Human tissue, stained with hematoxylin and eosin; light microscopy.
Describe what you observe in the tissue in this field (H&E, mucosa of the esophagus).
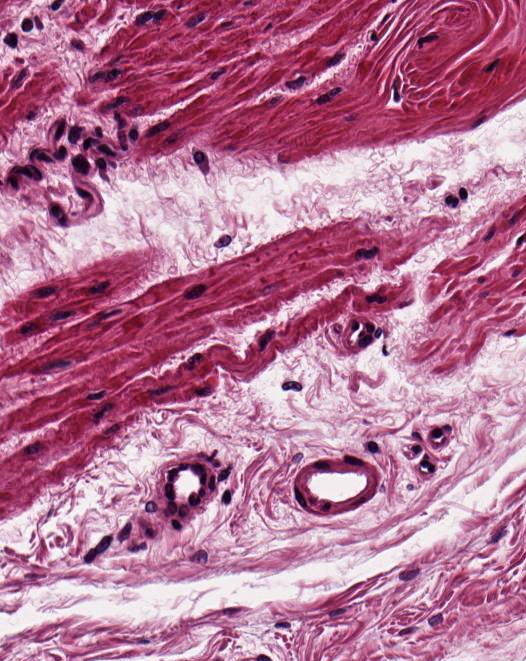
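Follow the smooth muscle bundles: they cross the field diagonally, rising from lower left toward upper right. Their cells have elongated, cigar-shaped nuclei lying parallel to the long axis of the bundles. Up in the upper right corner, one bundle curves into a whorled pattern. Between the bundles sits pale, loose connective tissue with wavy collagen fibres.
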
